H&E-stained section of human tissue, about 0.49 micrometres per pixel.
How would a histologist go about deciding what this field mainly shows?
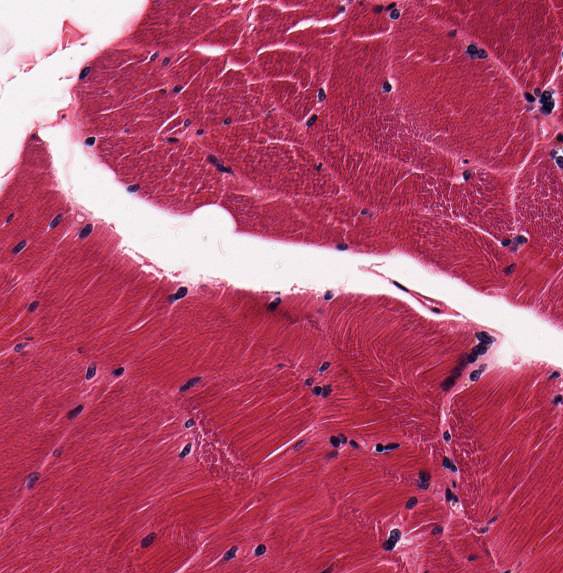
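Answer: skeletal muscle. A white empty cleft from upper left towards the right divides two blocks. Upper fibres, cut across or obliquely, form polygonal profiles.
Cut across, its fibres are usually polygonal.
Lower fibres run lengthwise and diagonally, with fine parallel fibrillar lines. Small dark oval to elongated nuclei lie mostly at fibre edges.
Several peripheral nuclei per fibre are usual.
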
